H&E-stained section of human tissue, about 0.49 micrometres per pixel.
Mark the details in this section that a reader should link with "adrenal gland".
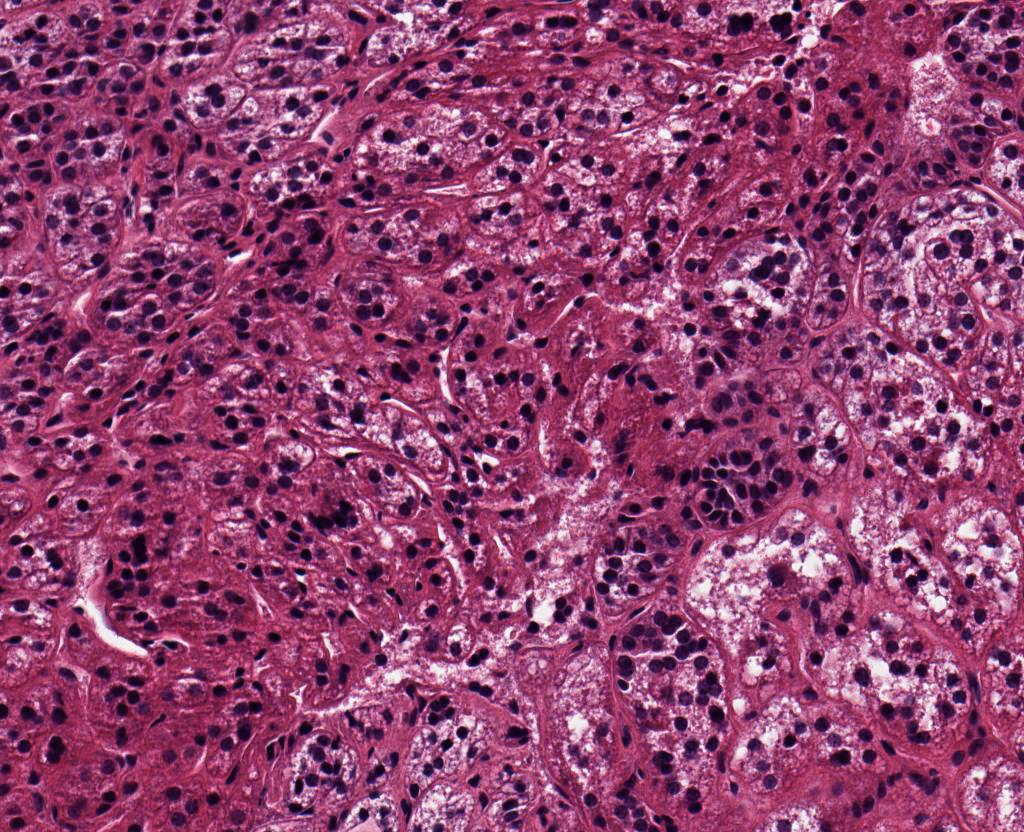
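Features consistent with adrenal gland: many cells have cytoplasm filled with small clear vacuoles, giving a foamy appearance.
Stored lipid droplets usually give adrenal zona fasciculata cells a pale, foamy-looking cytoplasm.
Less consistent: throughout the field, cells lie in rounded nests and short cords separated by thin pink strands.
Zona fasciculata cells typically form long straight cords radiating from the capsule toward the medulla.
Right-side nests are larger, with paler, more vacuolated cytoplasm than those on the left; nuclei are small, round and dark, varying little in size.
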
